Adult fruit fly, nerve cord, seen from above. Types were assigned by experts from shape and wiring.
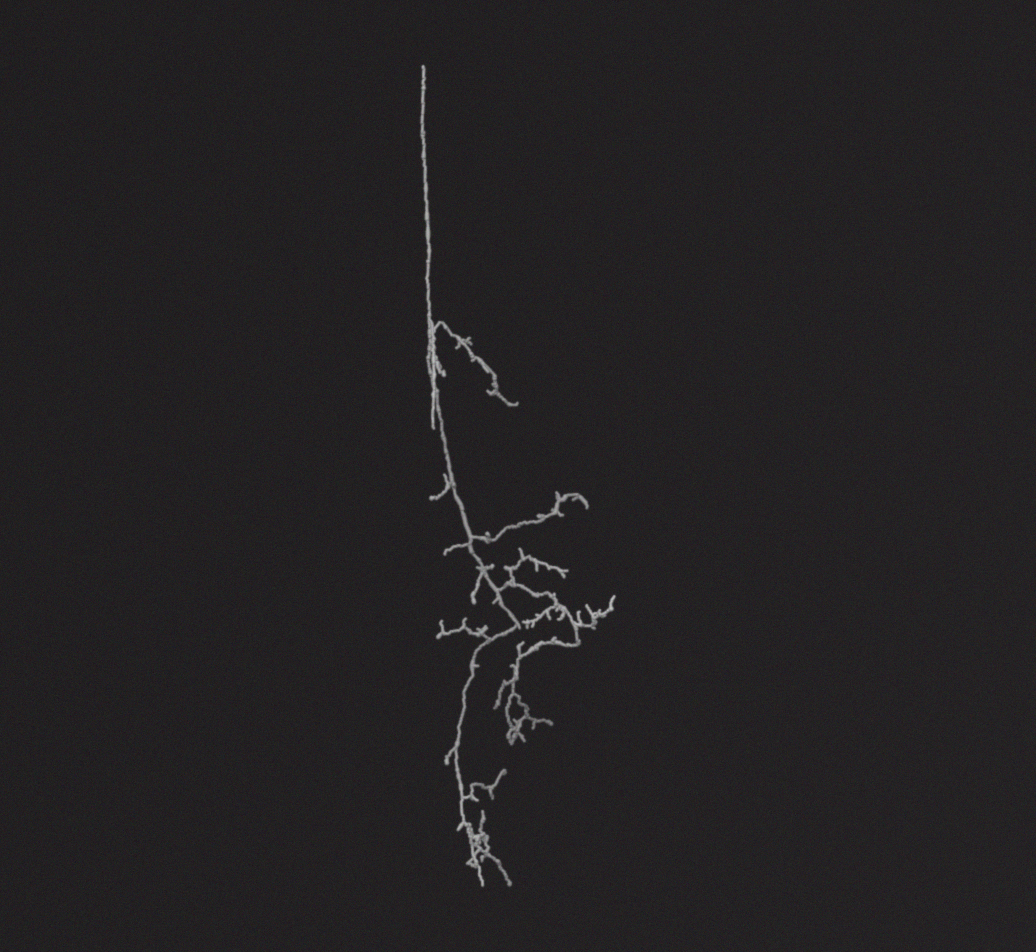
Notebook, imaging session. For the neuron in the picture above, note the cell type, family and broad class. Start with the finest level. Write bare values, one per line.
DNde006
DNde
descending neuron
